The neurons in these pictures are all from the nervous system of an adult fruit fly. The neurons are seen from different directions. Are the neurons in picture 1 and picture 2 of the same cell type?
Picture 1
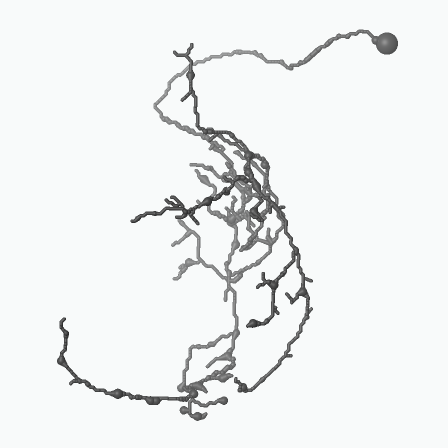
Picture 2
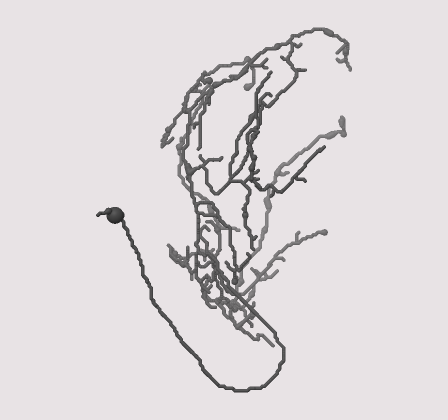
yes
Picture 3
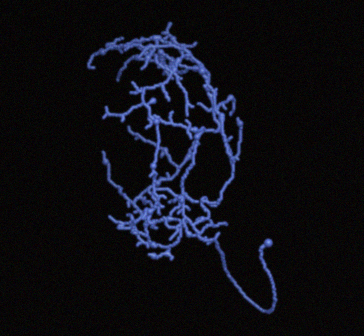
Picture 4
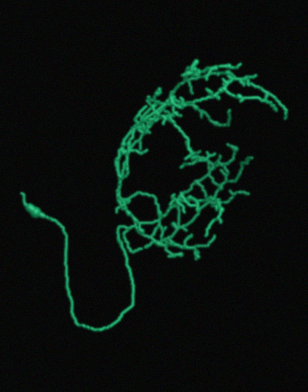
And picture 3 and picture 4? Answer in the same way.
yes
